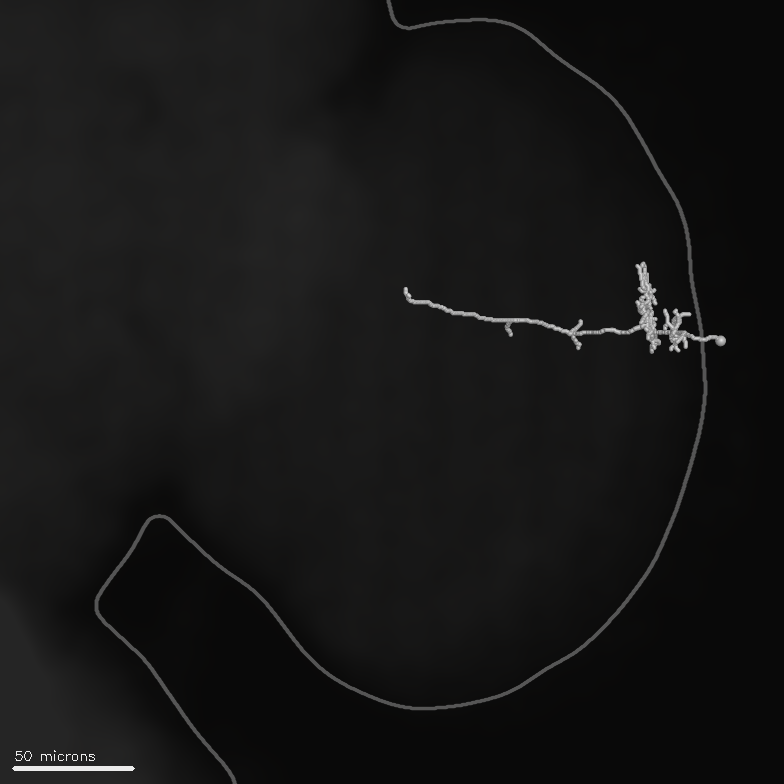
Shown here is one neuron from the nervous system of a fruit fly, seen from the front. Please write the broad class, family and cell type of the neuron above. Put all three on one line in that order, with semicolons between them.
optic-lobe intrinsic neuron; TmY; TmY3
